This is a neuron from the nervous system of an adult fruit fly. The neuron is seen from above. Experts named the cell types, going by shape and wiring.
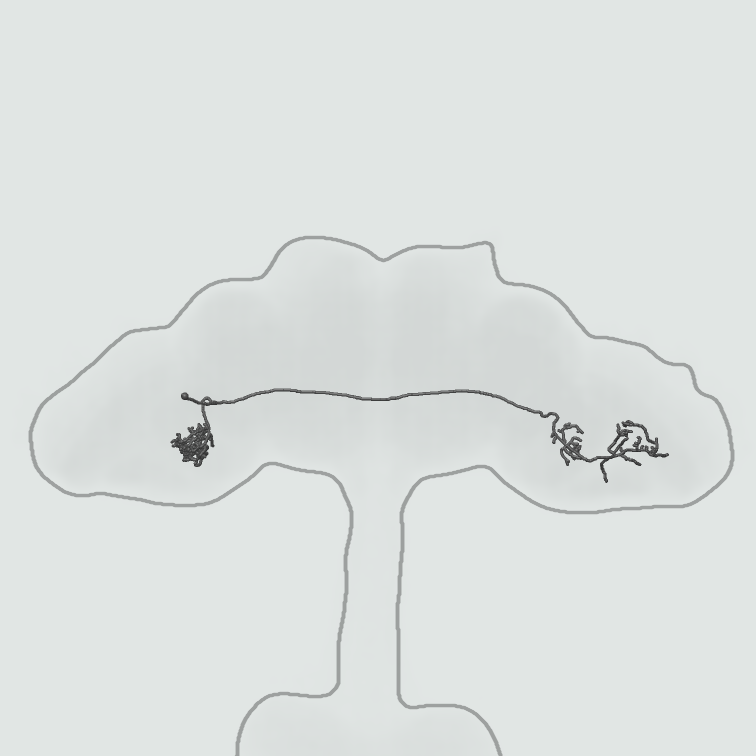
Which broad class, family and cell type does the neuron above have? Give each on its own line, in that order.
optic-lobe intrinsic neuron
hemilineage VPNp1_lateral
LC14b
